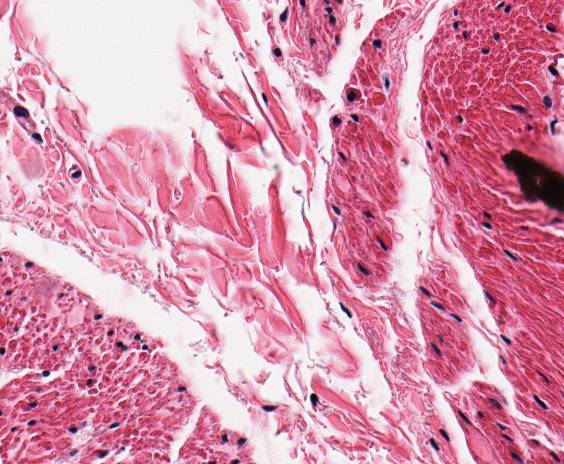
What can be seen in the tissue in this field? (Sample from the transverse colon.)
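Pale clefts and loose connective tissue strands part the field into separate muscle bundles. Through the centre, fibres lie loosely as elongated pale pink pieces slanting from upper left to lower right. Scattered through the bundles are small dark purple nuclei, round to oval. Bundles at lower left and at right stain deeper pink than the centre.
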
